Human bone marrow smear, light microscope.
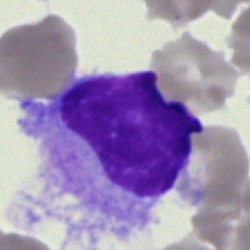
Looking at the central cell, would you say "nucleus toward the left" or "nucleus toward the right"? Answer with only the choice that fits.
Nucleus toward the right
